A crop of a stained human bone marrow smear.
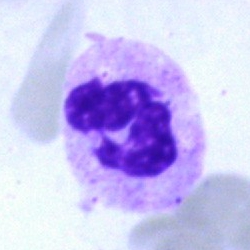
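Segmented neutrophil, central cell, stained human bone marrow smear. The nucleus is folded into several lobes around a small pale gap, with dense, dark purple chromatin. Fine purple dots are scattered through the cytoplasm. A small pale projection sticks out from the cell's top edge.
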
